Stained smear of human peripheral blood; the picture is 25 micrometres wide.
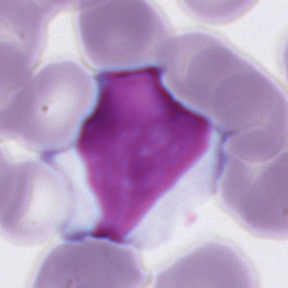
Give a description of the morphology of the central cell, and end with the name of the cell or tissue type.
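Notice the outline first: it is angular, with fairly straight sides rather than round. The nucleus stains a deep magenta-purple, and its chromatin looks fairly even, with only a few faint paler patches. You won't find any granules in this cell. It is a typical lymphocyte.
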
